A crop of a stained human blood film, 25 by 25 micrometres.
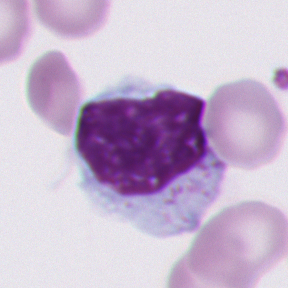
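Large granular lymphocyte, with a nucleus of about 12 by 9 micrometres whose outline is angular and irregular but not split into lobes. The nucleus sits in the upper part of the cell, leaving most of the cytoplasm below it. Fine pink-purple granules are scattered through this pale greyish blue cytoplasm.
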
